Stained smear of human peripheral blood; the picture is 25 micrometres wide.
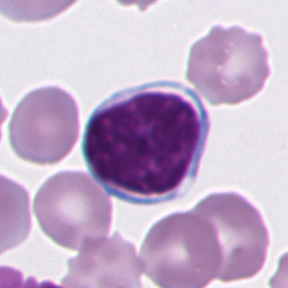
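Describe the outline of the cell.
It is smooth and roughly round.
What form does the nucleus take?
A single rounded mass, without lobes.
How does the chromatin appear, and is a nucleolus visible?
The chromatin is dense and coarsely clumped, and no distinct nucleolus is visible.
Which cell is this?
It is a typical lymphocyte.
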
